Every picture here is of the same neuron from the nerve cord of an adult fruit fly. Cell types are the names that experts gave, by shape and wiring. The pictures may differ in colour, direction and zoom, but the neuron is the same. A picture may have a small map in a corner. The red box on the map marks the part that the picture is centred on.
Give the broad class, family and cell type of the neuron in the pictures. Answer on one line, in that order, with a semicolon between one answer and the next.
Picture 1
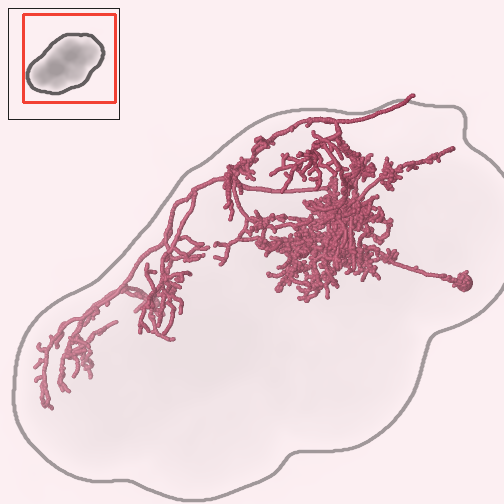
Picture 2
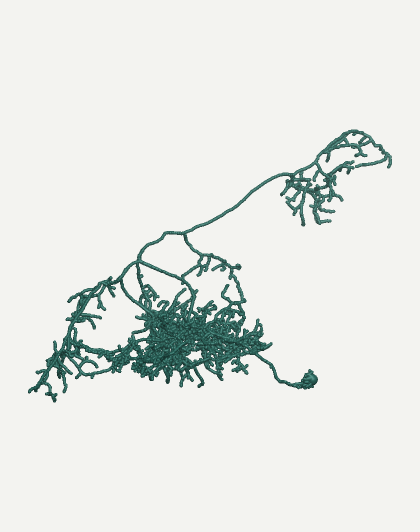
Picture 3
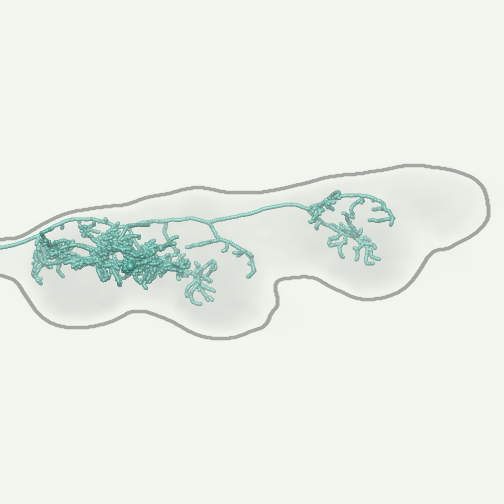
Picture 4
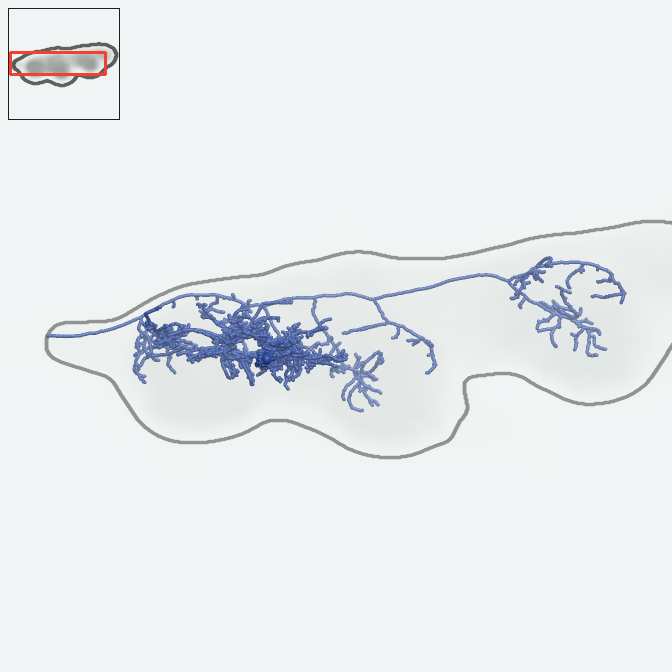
ascending neuron; hemilineage 03B; ANXXX002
